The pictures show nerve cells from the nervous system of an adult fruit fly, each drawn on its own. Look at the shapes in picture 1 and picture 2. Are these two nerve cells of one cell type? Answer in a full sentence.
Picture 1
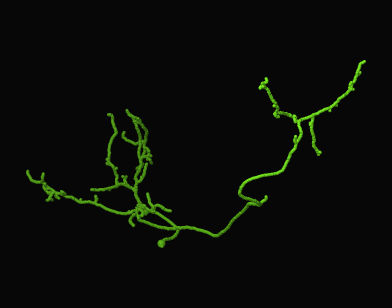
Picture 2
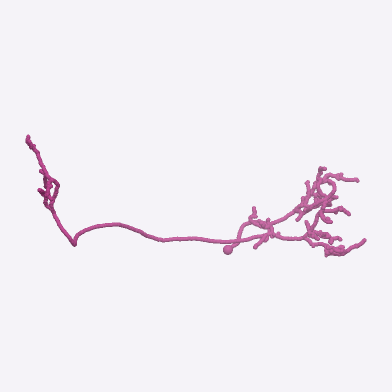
They are of different cell types.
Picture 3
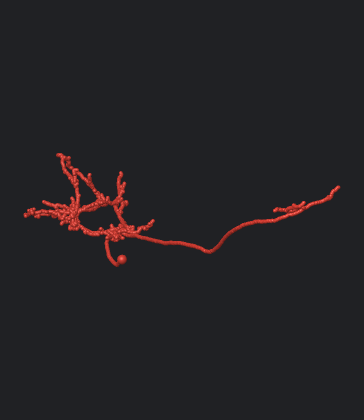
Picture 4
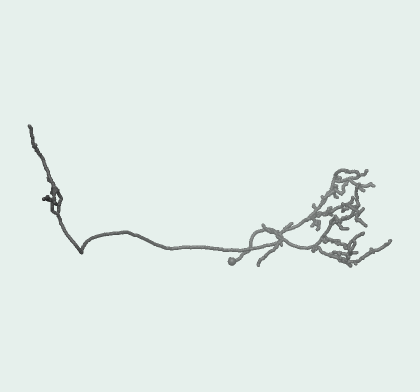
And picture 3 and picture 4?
They are of different cell types.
